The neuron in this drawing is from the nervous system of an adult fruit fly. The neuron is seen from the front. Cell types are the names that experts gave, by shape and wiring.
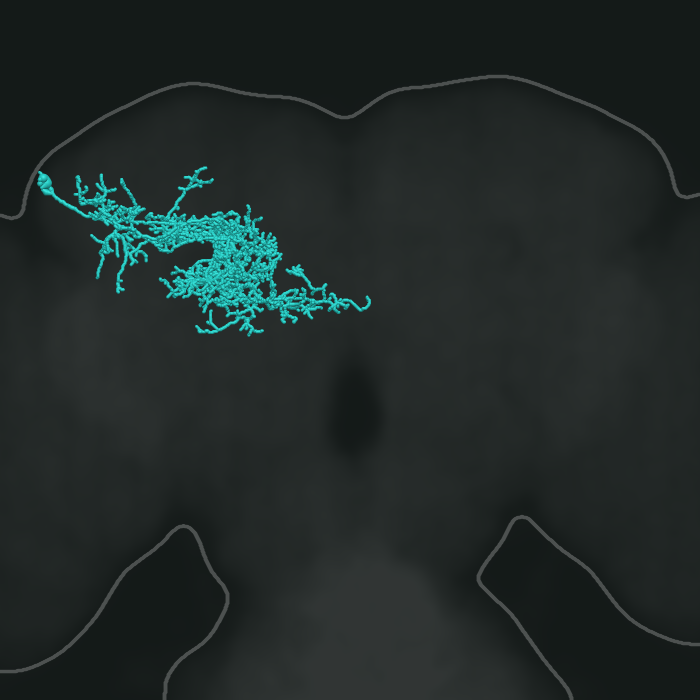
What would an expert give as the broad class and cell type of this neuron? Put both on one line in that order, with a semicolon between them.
central-brain intrinsic neuron; CL002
